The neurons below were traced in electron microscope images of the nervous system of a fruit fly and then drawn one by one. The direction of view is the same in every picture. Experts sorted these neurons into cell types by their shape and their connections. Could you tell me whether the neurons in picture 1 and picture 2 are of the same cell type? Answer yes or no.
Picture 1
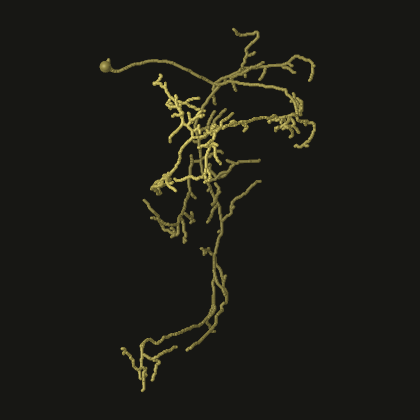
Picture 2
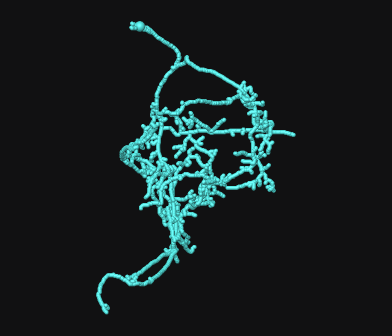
no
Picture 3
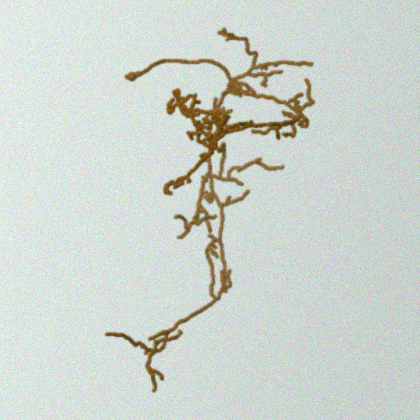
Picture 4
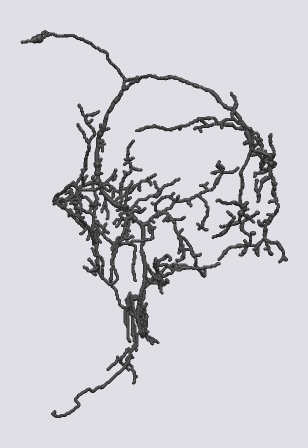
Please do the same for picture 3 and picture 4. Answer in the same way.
no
